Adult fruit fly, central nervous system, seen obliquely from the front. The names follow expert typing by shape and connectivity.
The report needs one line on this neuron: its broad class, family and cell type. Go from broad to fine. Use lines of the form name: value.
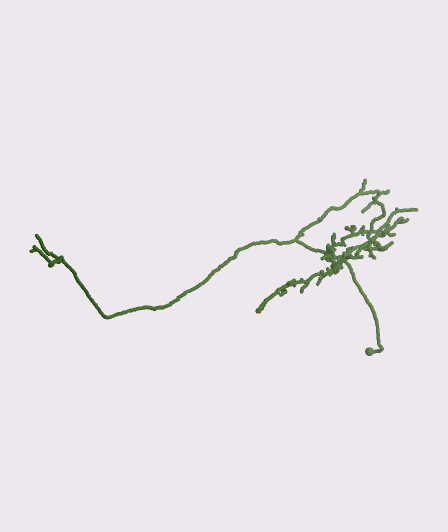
broad class: ascending neuron
family: hemilineage 07B
cell type: AN07B060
